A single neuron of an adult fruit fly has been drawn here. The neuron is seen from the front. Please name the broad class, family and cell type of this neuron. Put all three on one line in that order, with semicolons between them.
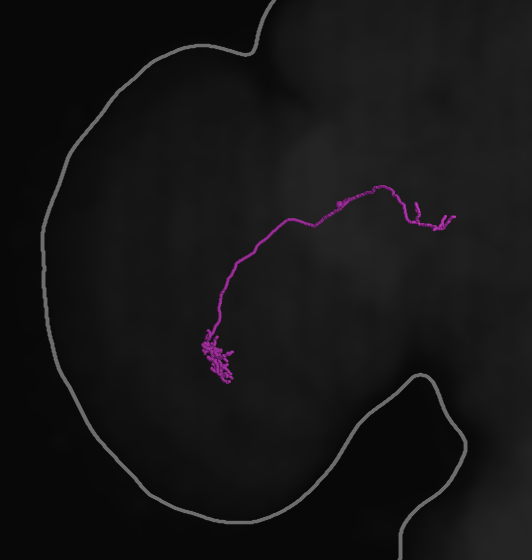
visual projection neuron; LPC; LPC1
